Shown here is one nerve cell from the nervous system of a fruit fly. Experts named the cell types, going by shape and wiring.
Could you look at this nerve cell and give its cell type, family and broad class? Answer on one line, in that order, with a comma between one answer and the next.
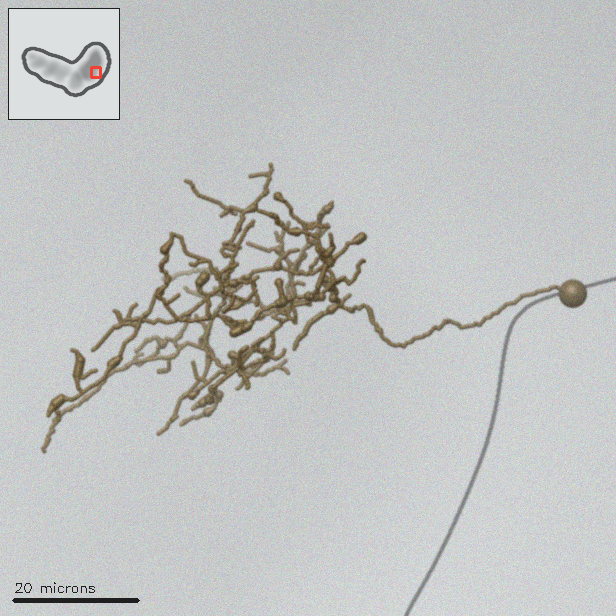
GNG273, hemilineage TRdl_b, central-brain intrinsic neuron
